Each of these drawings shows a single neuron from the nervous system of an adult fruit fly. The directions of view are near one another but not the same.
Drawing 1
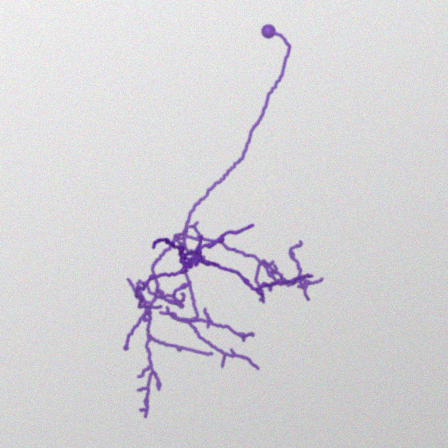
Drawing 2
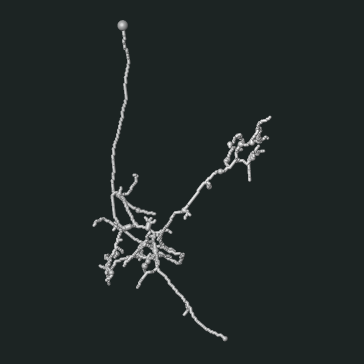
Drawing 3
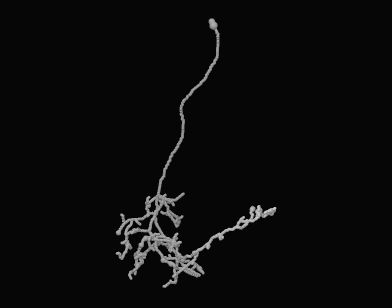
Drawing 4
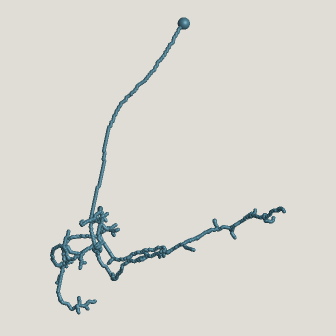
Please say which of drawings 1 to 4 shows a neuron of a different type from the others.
1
